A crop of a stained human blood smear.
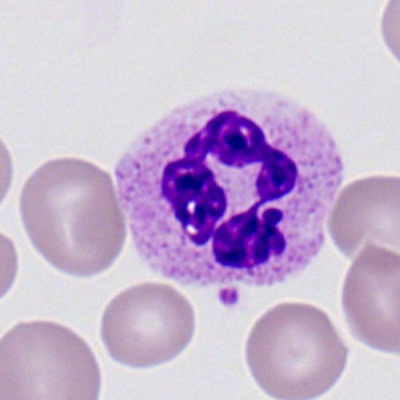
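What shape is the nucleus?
Several connected lobes, ringed around a pale centre.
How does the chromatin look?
Dark purple, in coarse clumps.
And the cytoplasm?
Plentiful and pale pinkish-lilac, with fine small lilac granules spread evenly through it.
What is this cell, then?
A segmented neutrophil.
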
